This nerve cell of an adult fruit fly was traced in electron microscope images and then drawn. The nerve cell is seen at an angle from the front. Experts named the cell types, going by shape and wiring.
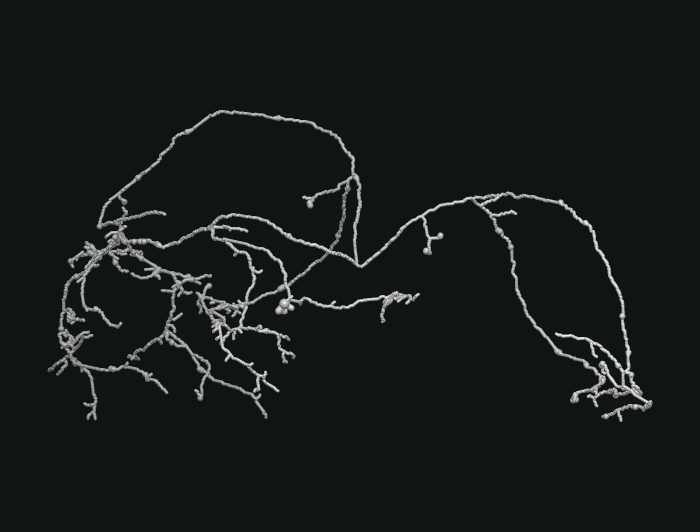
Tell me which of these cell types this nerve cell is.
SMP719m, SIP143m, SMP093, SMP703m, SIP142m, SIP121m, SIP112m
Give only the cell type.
SMP719m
